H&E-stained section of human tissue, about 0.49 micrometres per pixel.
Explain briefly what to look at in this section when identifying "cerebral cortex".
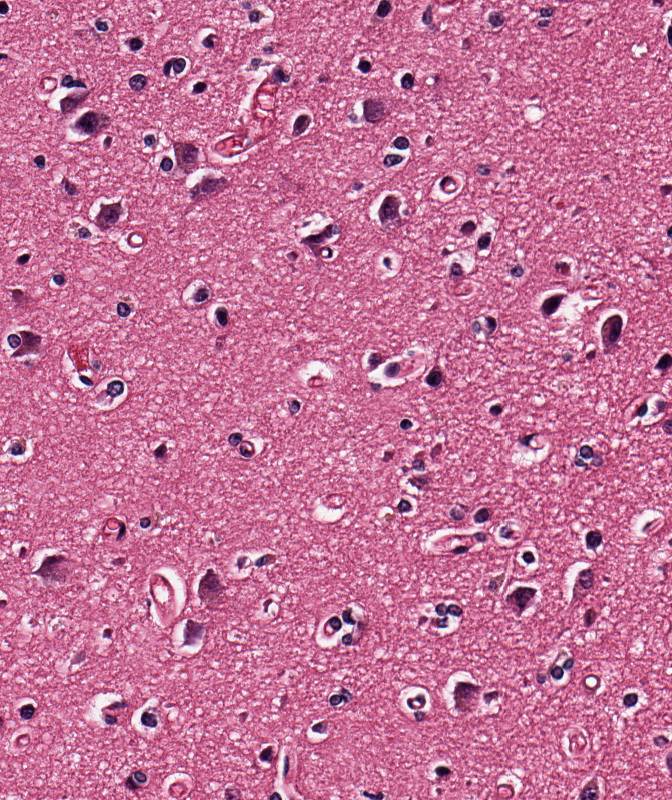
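This is cerebral cortex, and the whole field is a finely granular pink fibrillary background with cells scattered singly through it.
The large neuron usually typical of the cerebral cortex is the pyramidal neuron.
So look among the small nuclei for the larger angular cell bodies with pink cytoplasm; those sit well with the name. The field has no epithelium, glands, tubules or follicles anywhere, and no fat cells.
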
